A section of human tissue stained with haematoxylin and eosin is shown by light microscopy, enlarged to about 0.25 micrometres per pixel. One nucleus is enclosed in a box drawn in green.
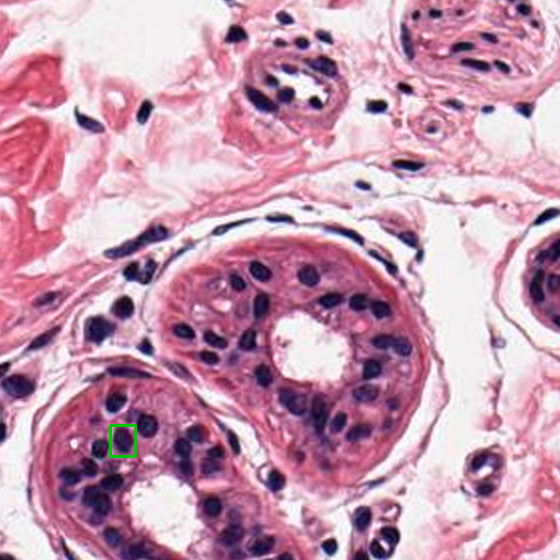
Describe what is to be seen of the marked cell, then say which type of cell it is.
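The nucleus is oval and dark purple, about the same size as the nuclei crowded around it. The cytoplasm around the nucleus is pink and scant, and its outline does not separate clearly from that of neighbouring cells. The cell lies within the several-cells-thick wall of a round tubule, partway between the outer rim and the central pale lumen, packed among other nuclei. The marked cell is a sweat gland cell.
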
